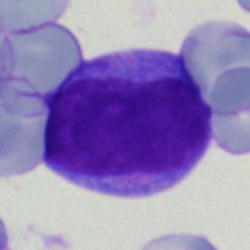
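Blast, middle cell, stained human bone marrow smear. Smooth oval outline, wider than tall. Chromatin finely granular, dark purple throughout. Narrow deep blue cytoplasmic rim, mainly above and below the nucleus. No coarse granules visible in the cytoplasm.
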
